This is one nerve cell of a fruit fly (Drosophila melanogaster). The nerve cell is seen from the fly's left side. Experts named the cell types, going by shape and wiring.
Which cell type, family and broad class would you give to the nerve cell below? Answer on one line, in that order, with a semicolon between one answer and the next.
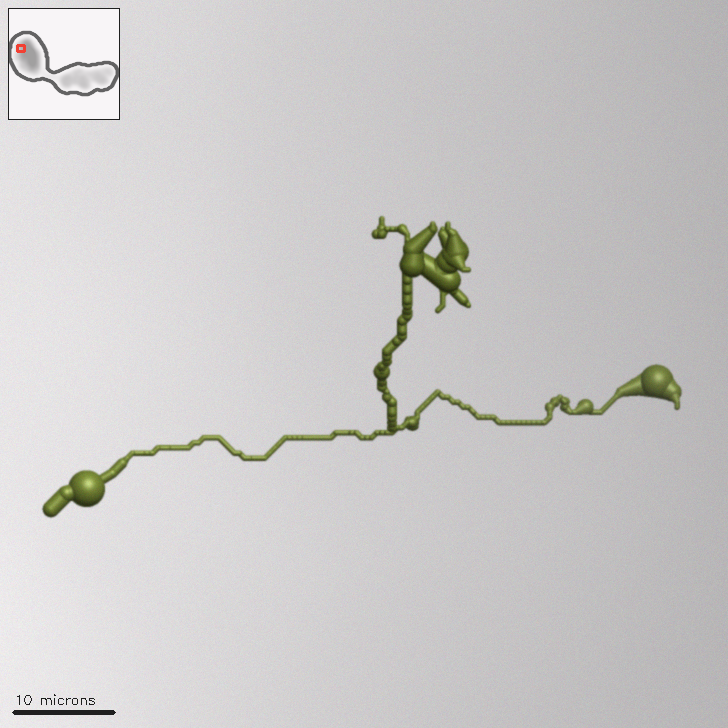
TuBu09; hemilineage AOTUv3_dorsal; central-brain intrinsic neuron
